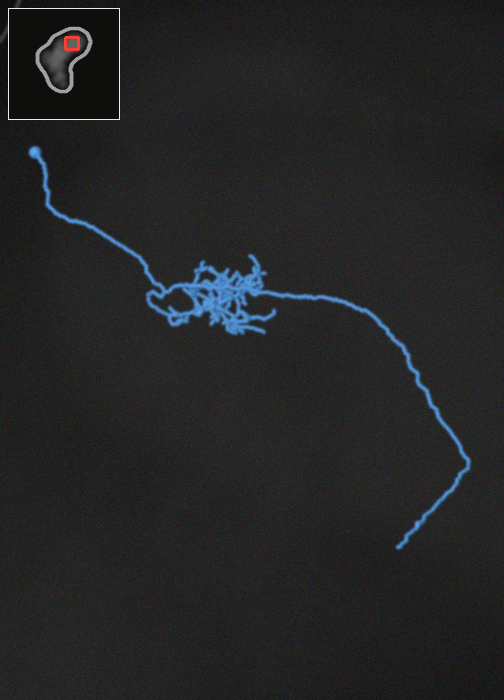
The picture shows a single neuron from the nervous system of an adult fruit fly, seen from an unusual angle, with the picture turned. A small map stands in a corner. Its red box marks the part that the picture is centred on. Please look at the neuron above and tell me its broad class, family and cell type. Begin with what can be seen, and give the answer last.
The cell body can be seen at the upper left of the picture. As drawn here it is about as wide as it is tall. This is a visual projection neuron. The family is LoVP. It is of cell type LoVP13.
